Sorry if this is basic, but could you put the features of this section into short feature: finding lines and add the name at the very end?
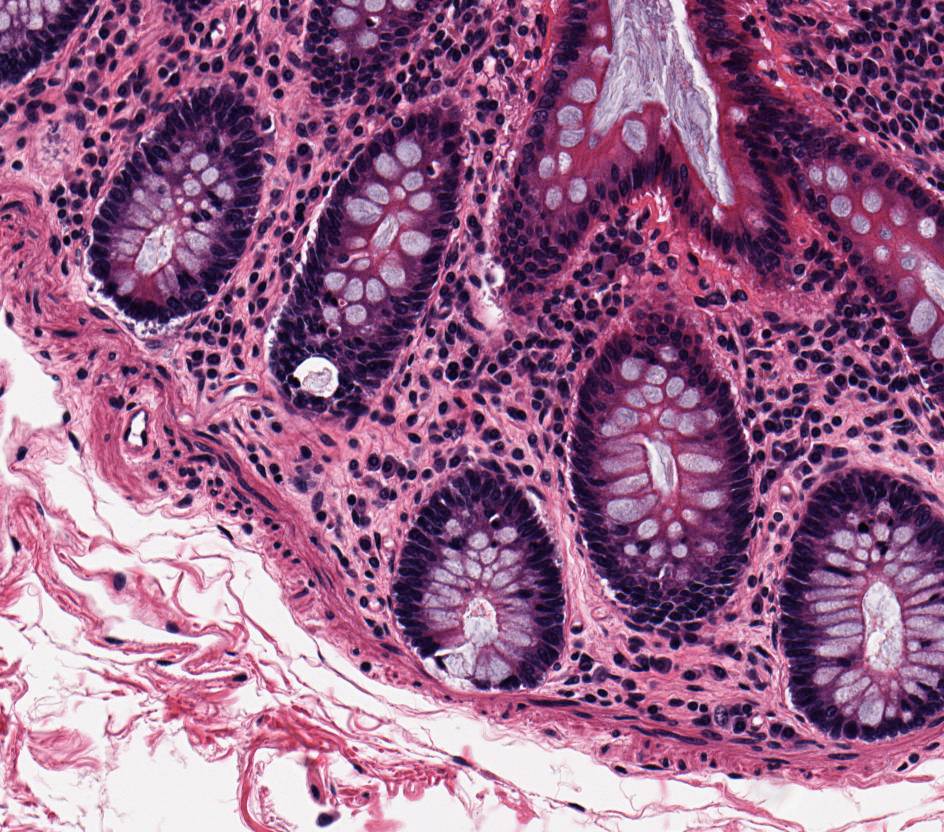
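Glands: mostly cut across, so they show as rounded or oval rings
Lining: a single layer of tall columnar cells, dark nuclei crowded toward the base
Goblet cells: numerous in every gland, with pale, clear mucin droplets
Lumens: narrow and central, some holding pale mucus
Name: transverse colon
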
